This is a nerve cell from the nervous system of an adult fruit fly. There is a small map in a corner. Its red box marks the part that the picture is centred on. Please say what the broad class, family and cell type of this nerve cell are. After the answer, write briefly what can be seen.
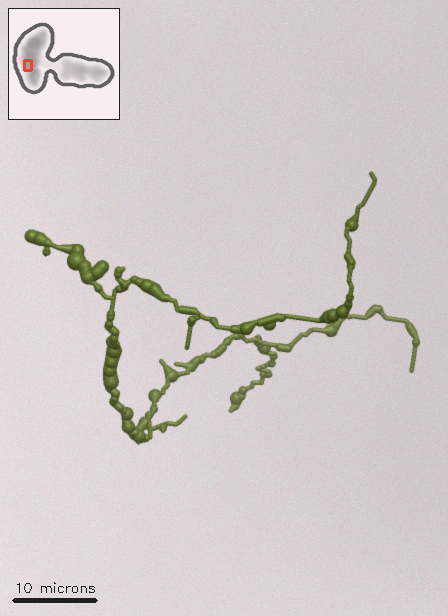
Its broad class is sensory neuron entering the brain. Its family is called class mechanosensory. The cell type is JO-A4. It lies in the brain. By the scale bar it is about 50 microns wide in this view.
